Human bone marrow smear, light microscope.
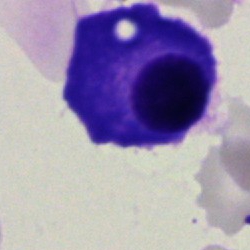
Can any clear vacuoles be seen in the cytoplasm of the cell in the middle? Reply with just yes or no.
Yes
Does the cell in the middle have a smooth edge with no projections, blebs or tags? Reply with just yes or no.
No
